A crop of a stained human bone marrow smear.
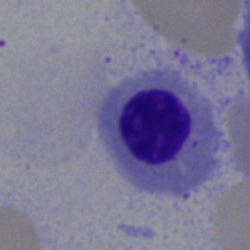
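Erythroblast, the cell in the middle of a stained human bone marrow smear. Its chromatin is dense and dark purple, with only small paler patches. A moderate rim of pale greyish-blue cytoplasm, free of vacuoles, surrounds the nucleus on all sides. The outline is roughly round, slightly ragged on the right.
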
